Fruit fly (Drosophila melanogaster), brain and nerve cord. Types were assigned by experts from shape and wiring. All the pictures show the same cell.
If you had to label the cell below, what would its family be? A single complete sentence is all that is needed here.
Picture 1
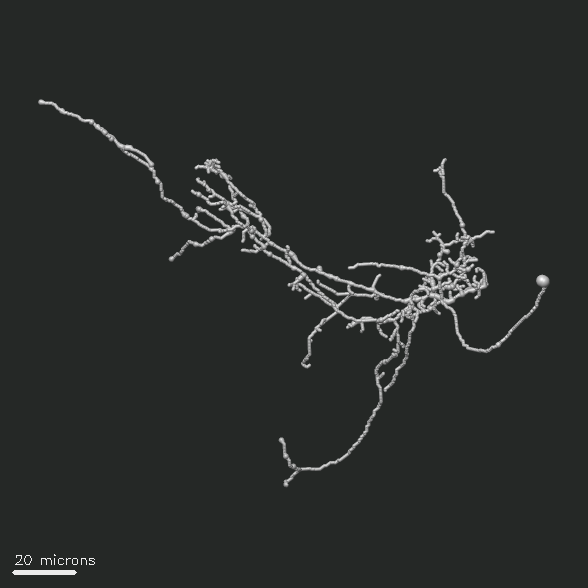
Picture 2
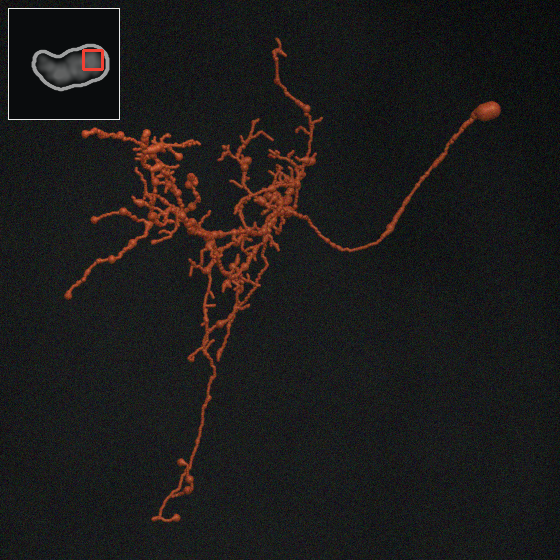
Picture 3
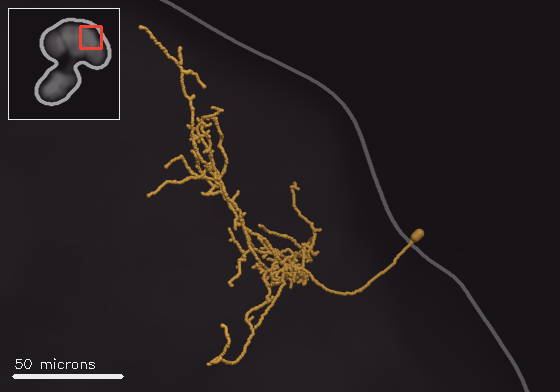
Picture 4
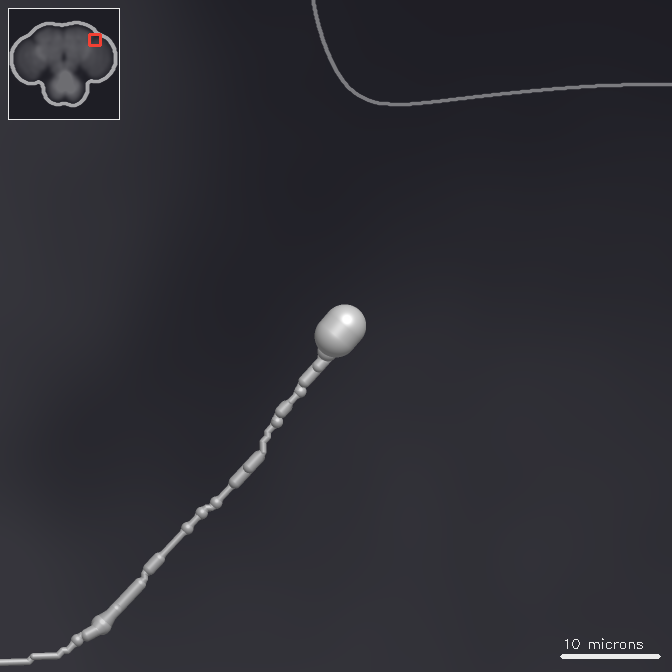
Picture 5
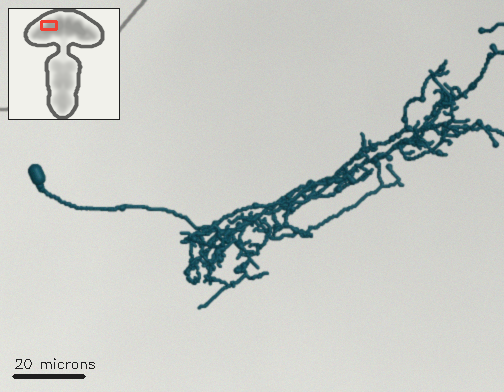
Under the family hemilineage VLPl4_dorsal is grouped this neuron.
